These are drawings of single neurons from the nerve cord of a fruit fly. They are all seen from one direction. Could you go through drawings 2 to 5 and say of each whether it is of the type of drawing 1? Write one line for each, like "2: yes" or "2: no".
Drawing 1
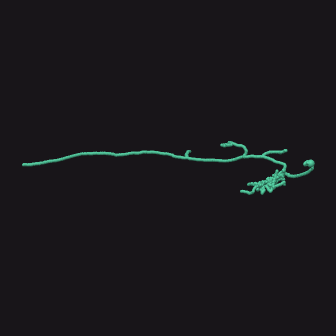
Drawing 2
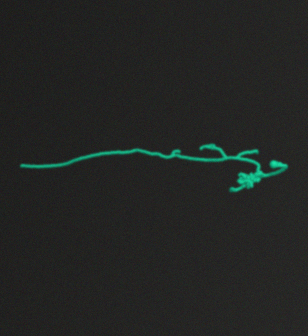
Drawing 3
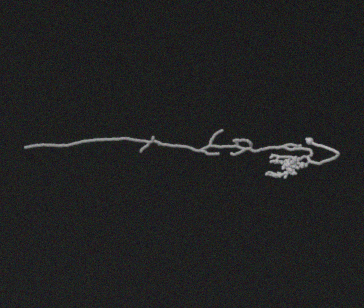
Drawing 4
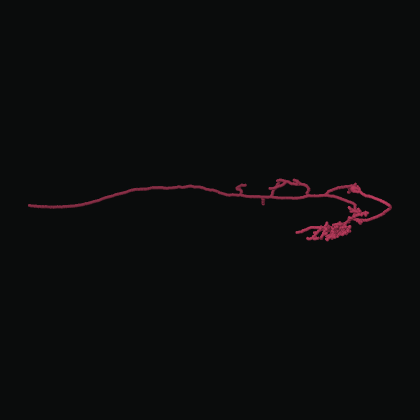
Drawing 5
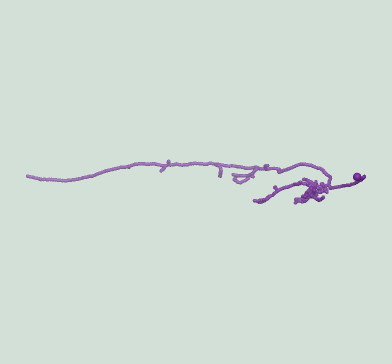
2: yes
3: no
4: yes
5: no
